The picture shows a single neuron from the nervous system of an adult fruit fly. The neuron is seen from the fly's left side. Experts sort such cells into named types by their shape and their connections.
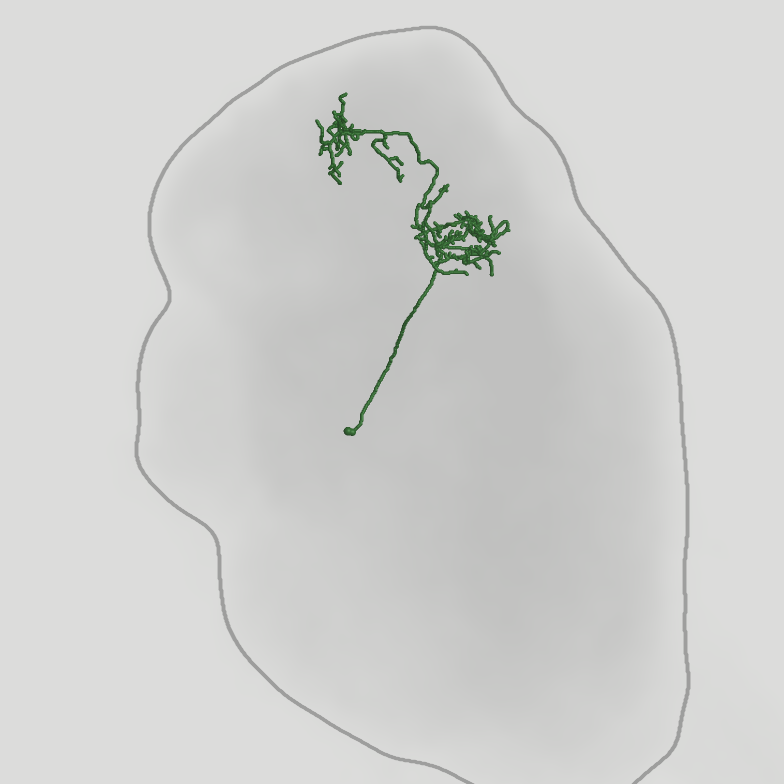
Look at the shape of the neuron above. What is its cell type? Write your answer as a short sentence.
The cell type is LHAV2k5.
